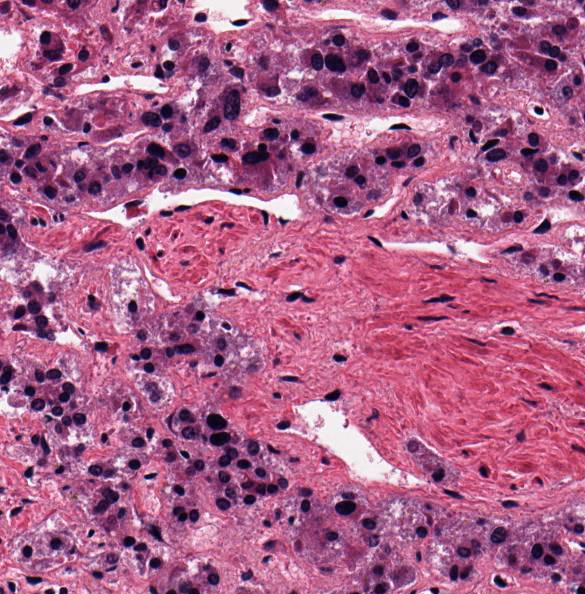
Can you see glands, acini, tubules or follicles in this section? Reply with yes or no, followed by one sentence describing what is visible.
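No. No glands or lumens lined by epithelium are seen in the field.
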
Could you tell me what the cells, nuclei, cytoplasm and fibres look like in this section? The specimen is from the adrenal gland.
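Arrangement: nests and sheets of cells above and below a middle band of pink fibrous tissue. Centre right: a bundle of pink wavy fibres with elongated spindle nuclei runs obliquely down toward the lower right. Nested-cell nuclei: round, dark-staining, clearly varied in size, some much larger than neighbours. Cytoplasm: granular, purplish-pink, with scattered pale vacuolated areas.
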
